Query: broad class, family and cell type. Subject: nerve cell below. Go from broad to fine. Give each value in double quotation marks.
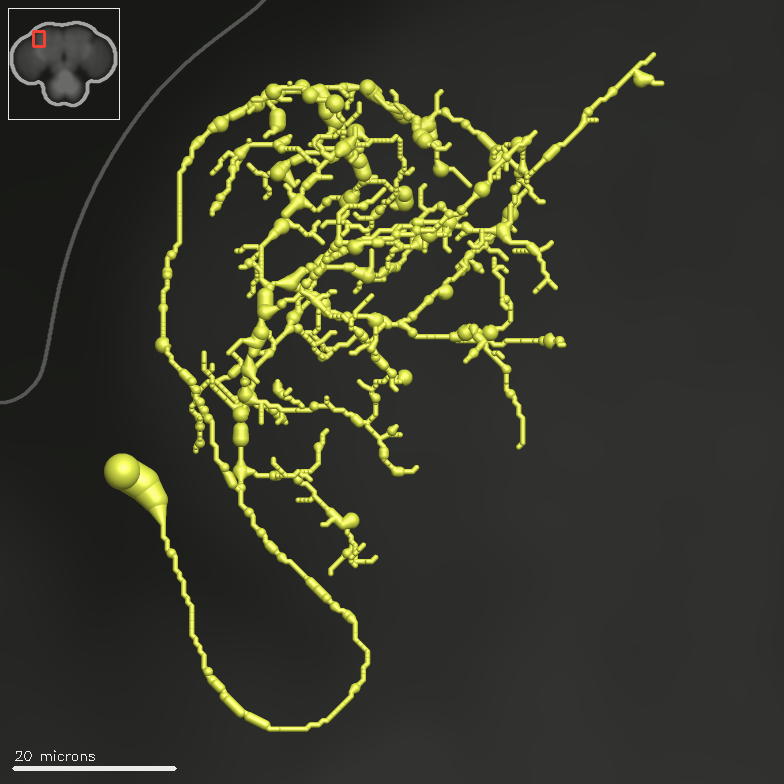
"central-brain intrinsic neuron", "hemilineage LHl4_dorsal", "LHAV4g4_b"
